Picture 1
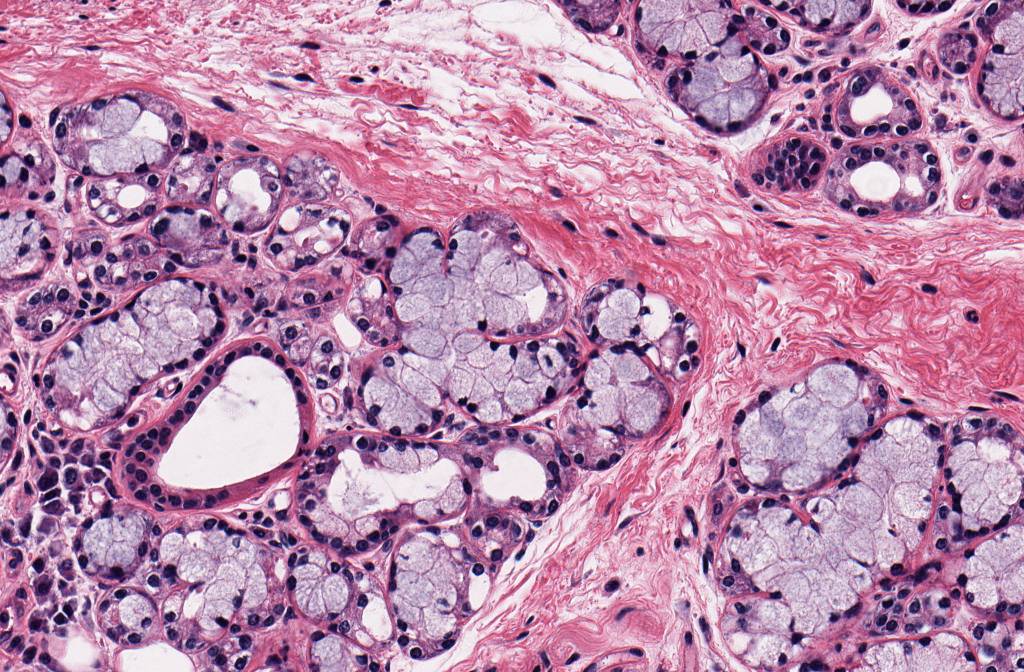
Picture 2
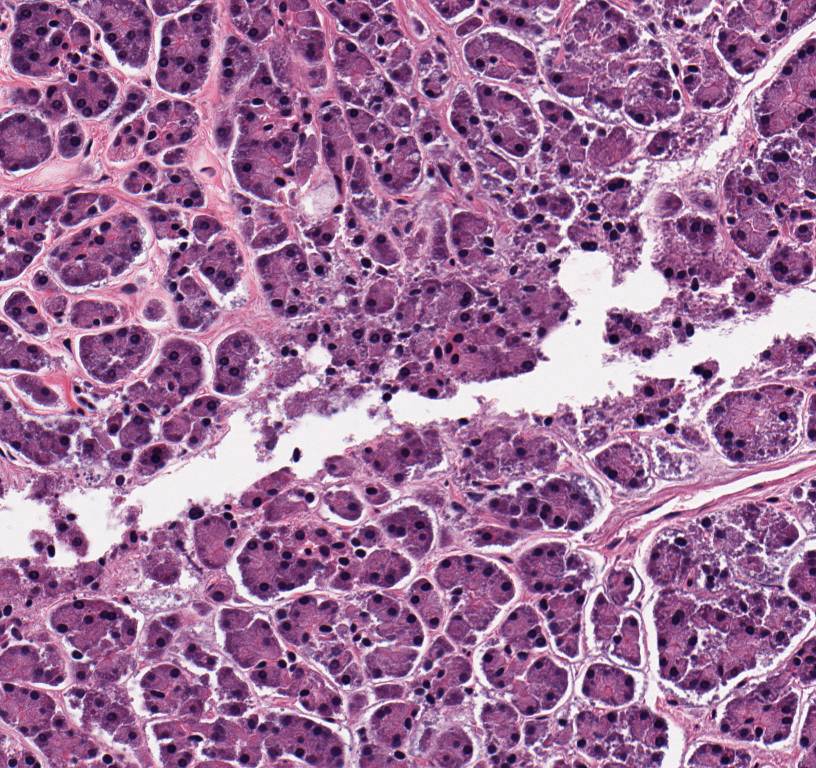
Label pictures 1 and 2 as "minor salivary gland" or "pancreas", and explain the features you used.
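Let me sort these out: picture 1 is minor salivary gland, and picture 2 is pancreas. In picture 1, I notice a band of pink fibrous tissue running diagonally from the upper left toward the right, separating lobules of glandular acini. Most of those acini are made of cells with pale, grey-violet, foamy cytoplasm, and their dark nuclei are pressed flat against the base of the cells. These pale mucous acini make up most of the glandular tissue in that field.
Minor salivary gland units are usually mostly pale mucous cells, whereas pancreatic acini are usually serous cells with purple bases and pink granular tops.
Turning to picture 2, the acinar cells instead have abundant granular purple cytoplasm, with small, round, dark nuclei sitting toward the outer edge of each acinus. There the rounded acini are closely packed, filling the field on both sides of a central gap, with thin pink collagen strands between them that are thickest in the upper left.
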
